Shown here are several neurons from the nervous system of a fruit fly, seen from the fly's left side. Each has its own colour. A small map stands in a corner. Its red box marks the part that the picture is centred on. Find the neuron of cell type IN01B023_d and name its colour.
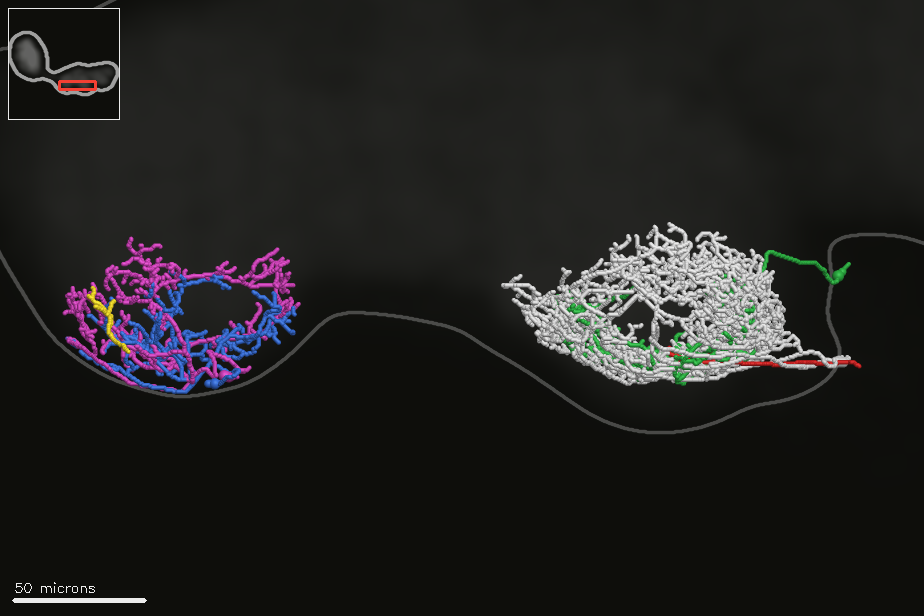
blue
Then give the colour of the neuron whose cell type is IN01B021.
magenta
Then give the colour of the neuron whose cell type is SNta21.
red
